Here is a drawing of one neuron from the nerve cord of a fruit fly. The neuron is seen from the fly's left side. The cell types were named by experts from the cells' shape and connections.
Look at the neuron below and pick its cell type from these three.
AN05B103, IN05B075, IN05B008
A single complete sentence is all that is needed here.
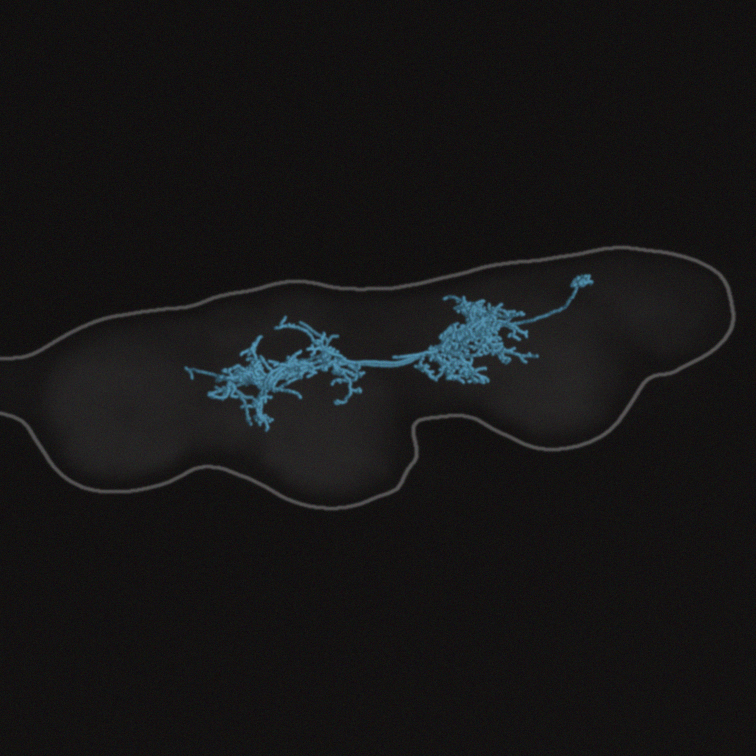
Typed by cell type, the neuron is IN05B008.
